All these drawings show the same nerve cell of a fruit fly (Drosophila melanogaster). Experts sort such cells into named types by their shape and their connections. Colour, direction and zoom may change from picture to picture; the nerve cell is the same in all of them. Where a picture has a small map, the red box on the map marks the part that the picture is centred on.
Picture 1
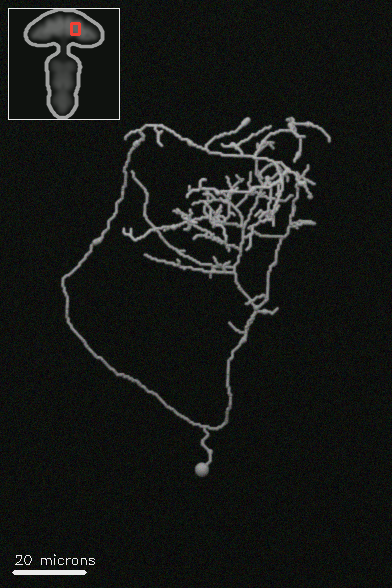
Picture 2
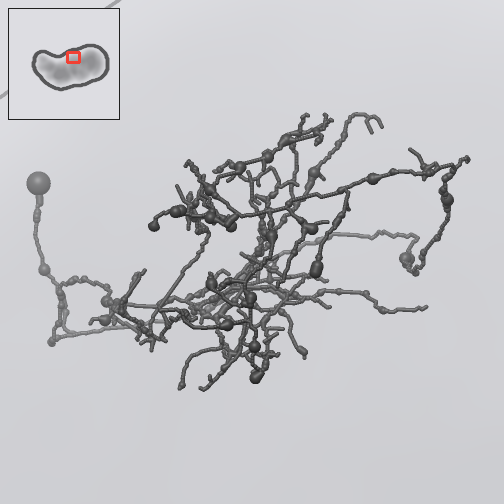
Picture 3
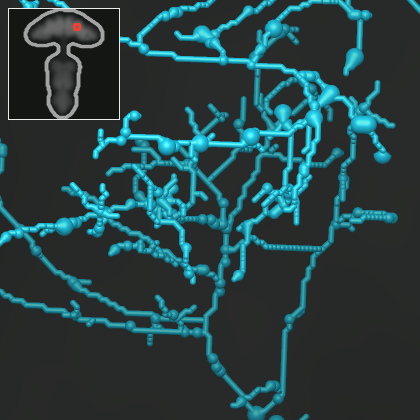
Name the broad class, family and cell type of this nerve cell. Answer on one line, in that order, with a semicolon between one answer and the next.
central-brain intrinsic neuron; hemilineage DL1_dorsal; SLP369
